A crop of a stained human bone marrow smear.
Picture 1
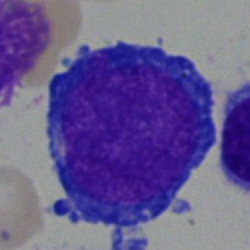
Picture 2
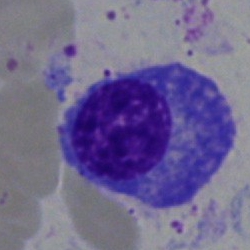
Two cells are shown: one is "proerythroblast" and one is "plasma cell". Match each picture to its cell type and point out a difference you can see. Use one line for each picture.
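Picture 1: proerythroblast. The cytoplasm forms only a thin rim around the nucleus.
Picture 2: plasma cell. The cytoplasm is abundant, extending widely to the right of the nucleus.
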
